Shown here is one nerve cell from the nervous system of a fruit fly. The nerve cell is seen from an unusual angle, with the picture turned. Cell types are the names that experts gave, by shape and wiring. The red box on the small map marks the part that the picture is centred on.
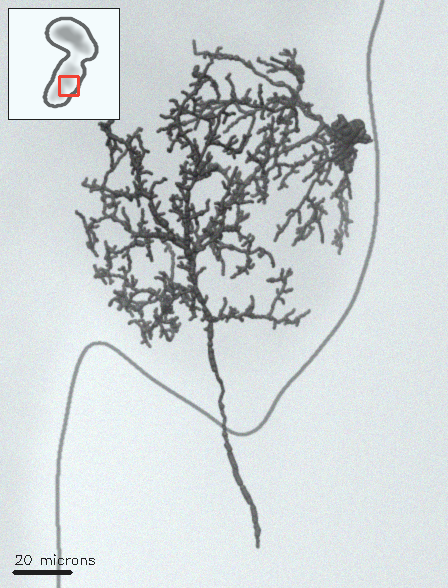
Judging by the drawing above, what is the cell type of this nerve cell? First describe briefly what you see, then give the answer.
By the scale bar it is about 180 microns tall in this view. More than a hundred branch ends can be seen. It is a motor neuron of the nerve cord. The cell type is Pleural remotor/abductor MN.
